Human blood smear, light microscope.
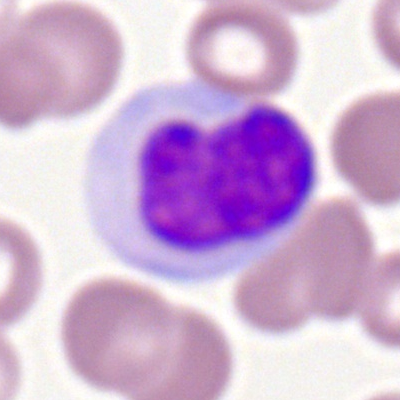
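Monocyte. The cell in the middle has a round, smooth outline. Its nucleus is notched at the upper edge, giving a bean-like shape, and its dark purple chromatin is clumped, with paler patches between the clumps. The cytoplasm shows no coarse granules.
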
